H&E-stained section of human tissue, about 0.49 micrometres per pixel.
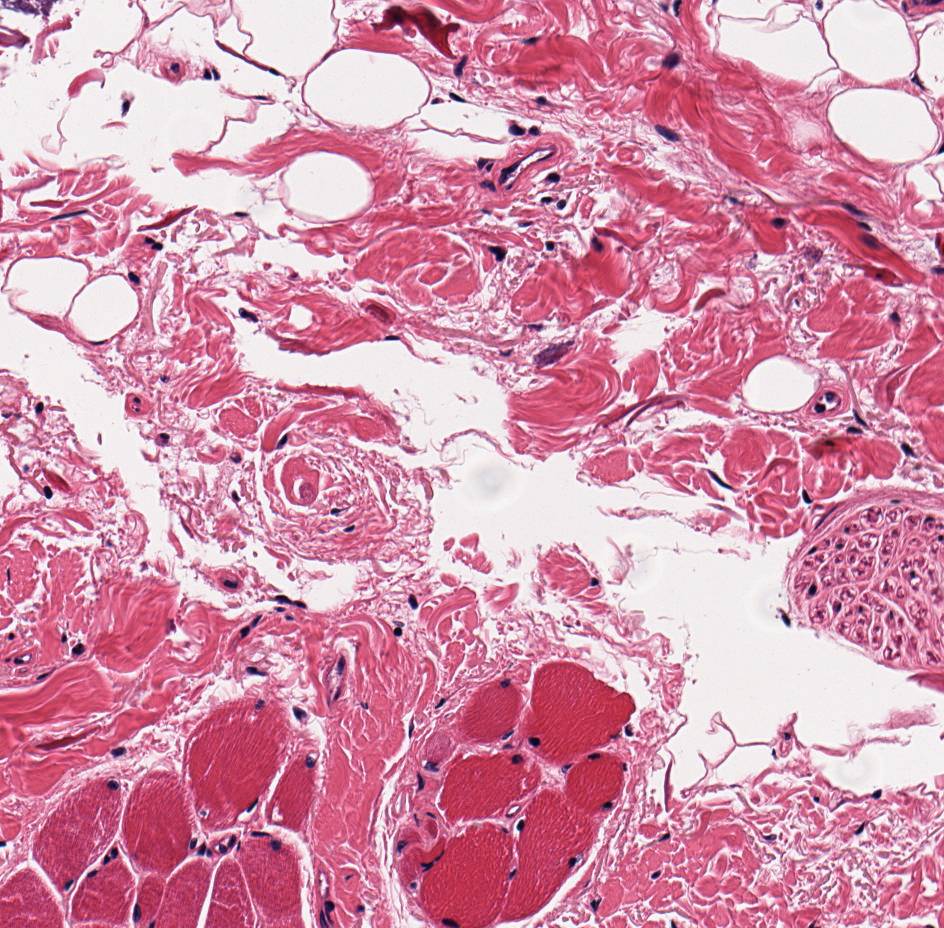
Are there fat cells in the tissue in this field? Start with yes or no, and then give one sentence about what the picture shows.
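Yes. Scattered adipocytes appear as empty round spaces mainly in the upper part of the field.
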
